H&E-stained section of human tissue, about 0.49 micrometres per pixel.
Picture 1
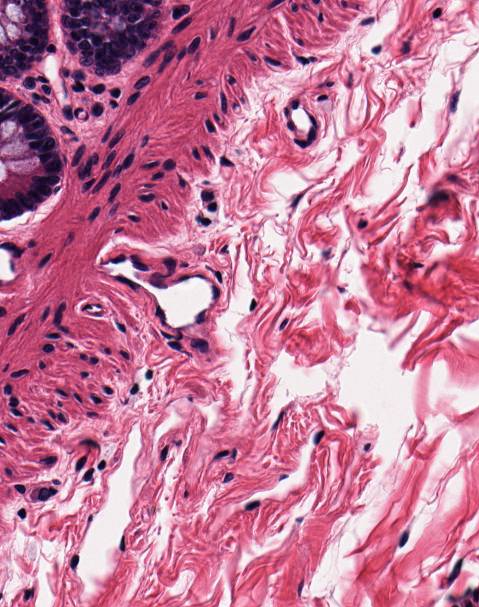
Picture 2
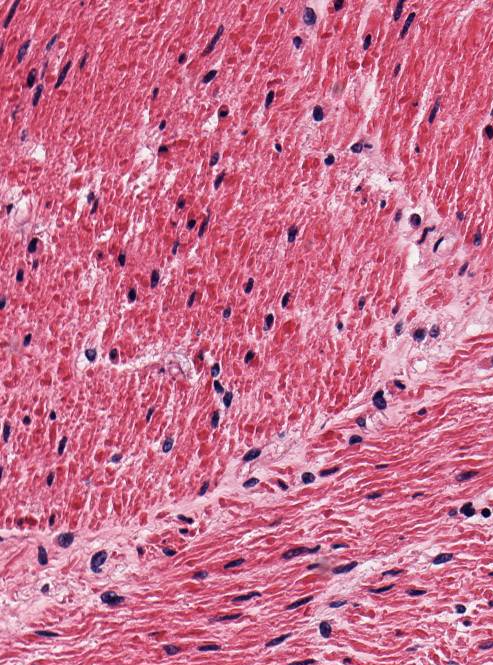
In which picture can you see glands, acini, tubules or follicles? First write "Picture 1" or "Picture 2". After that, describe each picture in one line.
Picture 1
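What picture 1 shows: Glands cut in cross-section lie in the upper left corner, lined by columnar cells with dark, crowded nuclei.
What picture 2 shows: No epithelium, glands or fat cells are present anywhere in the field.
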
